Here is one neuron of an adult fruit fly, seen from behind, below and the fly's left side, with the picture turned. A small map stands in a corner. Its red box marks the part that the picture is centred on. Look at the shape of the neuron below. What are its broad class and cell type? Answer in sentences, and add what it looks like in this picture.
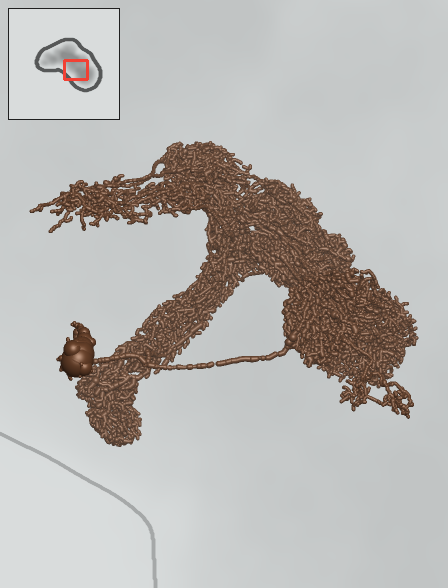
This is a central-brain intrinsic neuron. Its cell type is DPM. The cell body is on the left of the picture. The picture shows more than a hundred branch ends.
